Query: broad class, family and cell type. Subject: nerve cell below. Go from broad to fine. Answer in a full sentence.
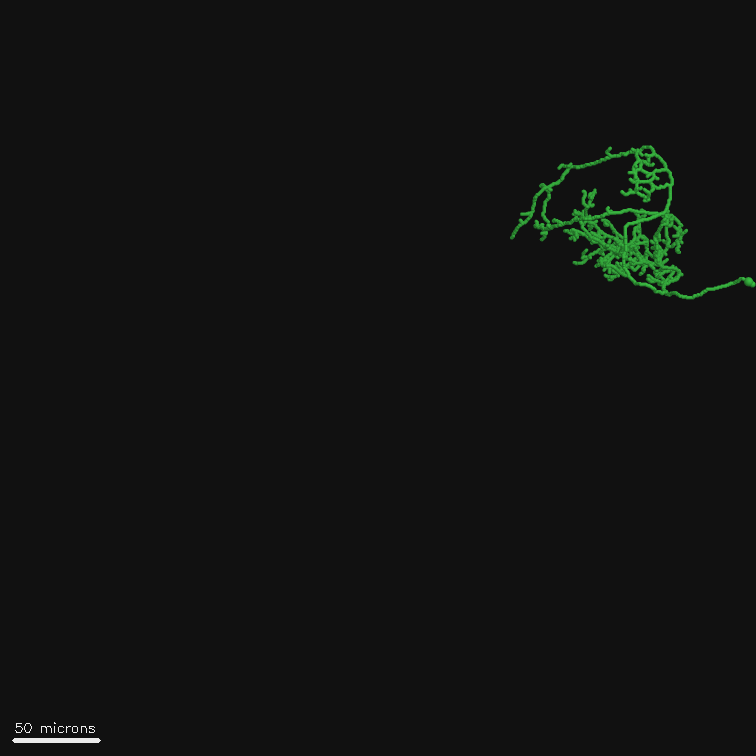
A central-brain intrinsic neuron of hemilineage SLPav1_medial, type LHAV3e1.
